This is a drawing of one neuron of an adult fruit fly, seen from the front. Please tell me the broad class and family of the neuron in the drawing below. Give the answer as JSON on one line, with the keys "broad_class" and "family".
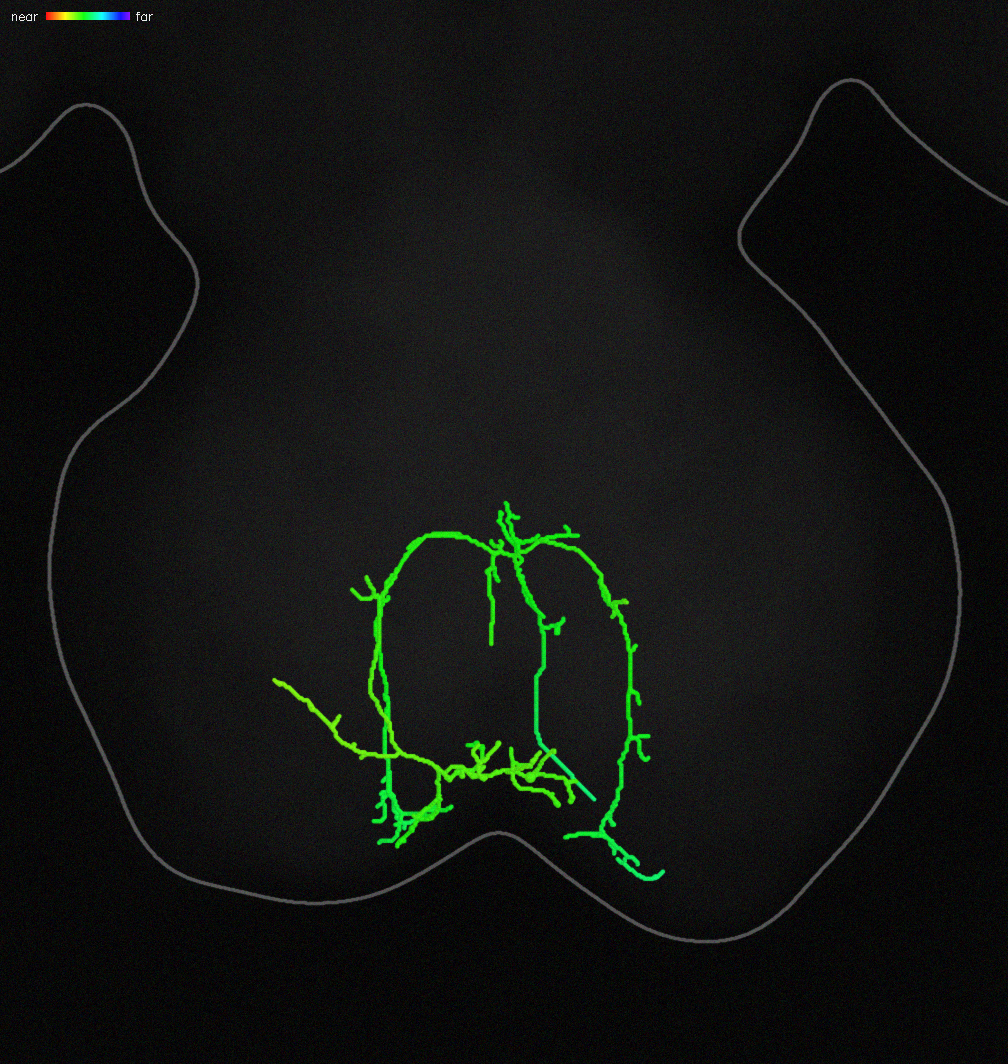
{"broad_class": "nerve-cord intrinsic neuron", "family": "hemilineage 12B"}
